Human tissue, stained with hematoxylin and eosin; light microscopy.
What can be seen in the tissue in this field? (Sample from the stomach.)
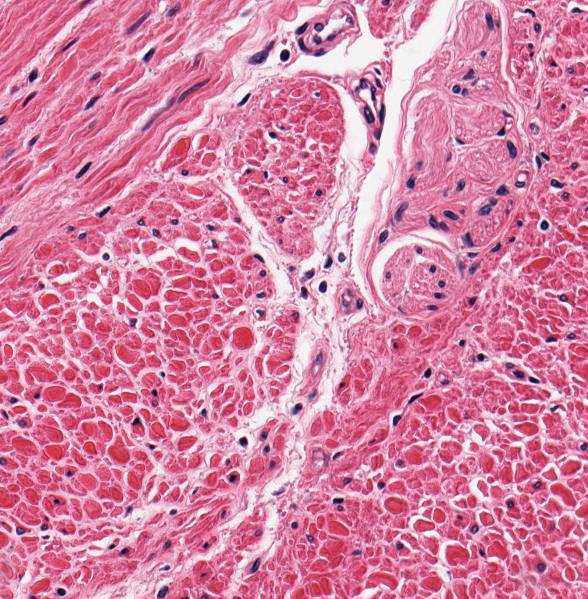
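Most of the field holds closely packed, bright eosinophilic fibres cut across as round to polygonal profiles. Their size varies, larger deeper red profiles lying among smaller paler ones. At upper left the fibres are cut lengthwise, slanting up to the right. Small thin-walled vessels lie in a connective tissue band near the top centre.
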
